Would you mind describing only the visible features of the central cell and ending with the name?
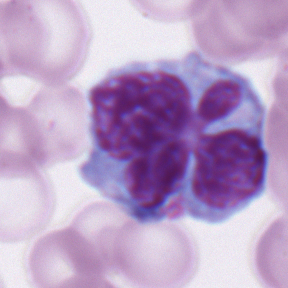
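Irregular in outline, the cell shows angular bulges rather than a smooth circle. Its cytoplasm is pale grey-blue, with no distinct granules and no clear vacuoles. The nucleus occupies about 70% of the cell's area. This is a monocyte.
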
